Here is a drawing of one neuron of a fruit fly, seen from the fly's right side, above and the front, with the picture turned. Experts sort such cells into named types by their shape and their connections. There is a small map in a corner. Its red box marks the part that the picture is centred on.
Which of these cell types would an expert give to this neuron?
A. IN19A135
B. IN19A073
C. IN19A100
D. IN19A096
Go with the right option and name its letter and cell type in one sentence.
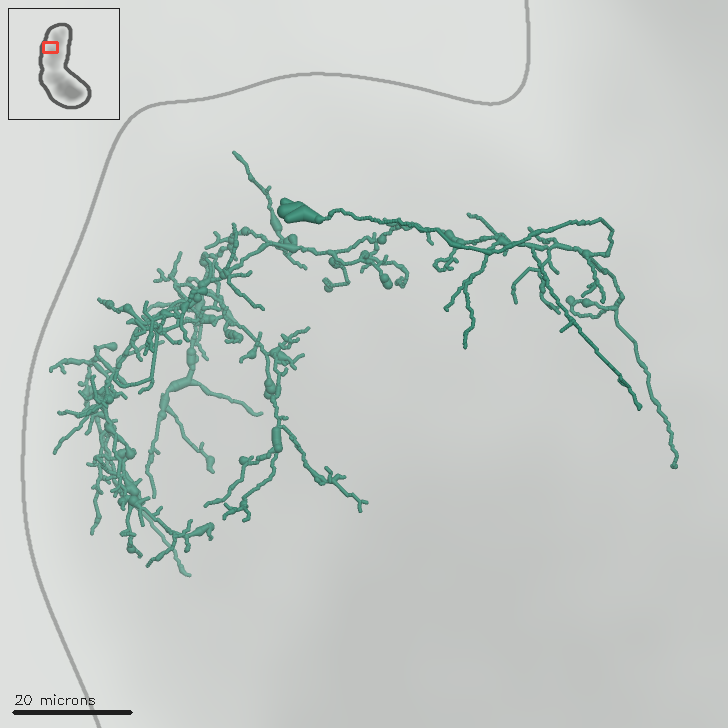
The cell type named IN19A073, option B, describes the neuron.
